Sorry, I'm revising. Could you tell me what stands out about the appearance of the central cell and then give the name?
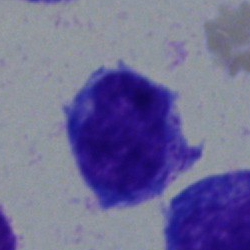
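Look at the outline first: it's irregular and a bit angular, not smoothly round. Small pointed tags stick out from its top and right edges. The cytoplasm takes a deep blue stain. The image is slightly blurred, so you can't really make out where the nucleus ends and the cytoplasm begins. It's a blast.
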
